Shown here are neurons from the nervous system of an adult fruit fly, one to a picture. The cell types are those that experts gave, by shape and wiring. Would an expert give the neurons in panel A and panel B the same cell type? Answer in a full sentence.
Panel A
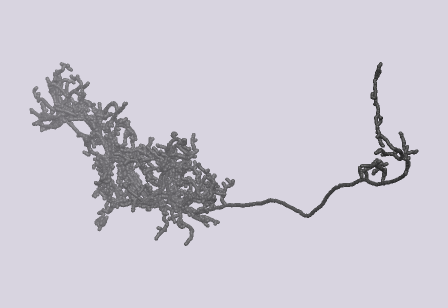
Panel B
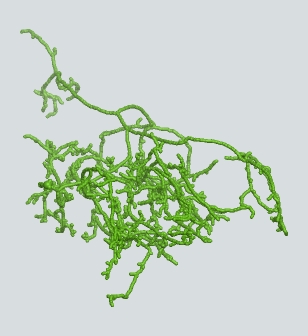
They are of different cell types.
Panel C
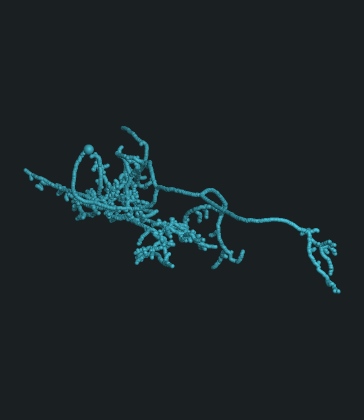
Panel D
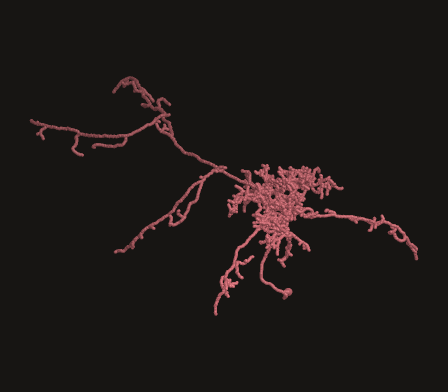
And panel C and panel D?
They are of different cell types.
